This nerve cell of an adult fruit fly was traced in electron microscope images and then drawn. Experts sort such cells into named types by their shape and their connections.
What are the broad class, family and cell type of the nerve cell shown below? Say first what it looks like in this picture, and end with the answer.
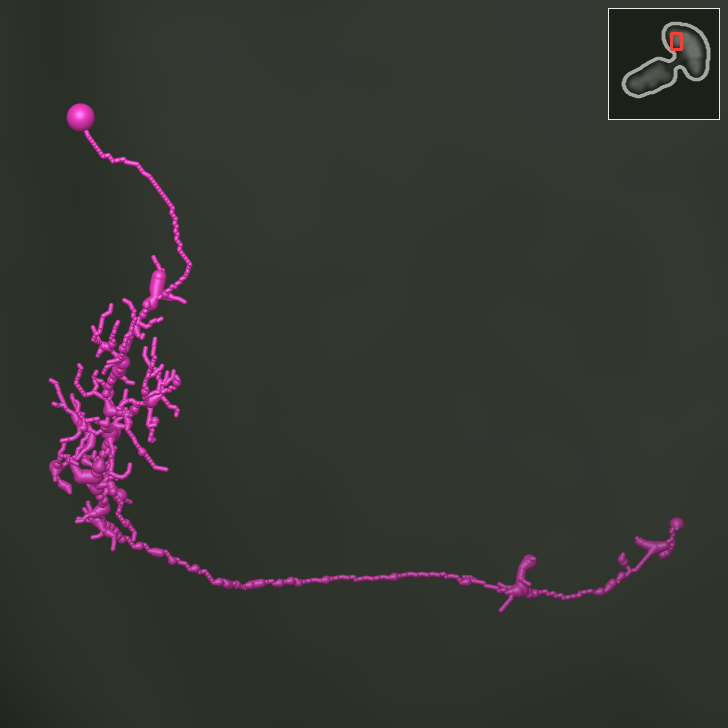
It lies in the brain. Its cell body lies at the upper left of the picture. Dozens of branch ends can be seen. It is an optic-lobe intrinsic neuron. Its family is Tm. The cell type is Tm12.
